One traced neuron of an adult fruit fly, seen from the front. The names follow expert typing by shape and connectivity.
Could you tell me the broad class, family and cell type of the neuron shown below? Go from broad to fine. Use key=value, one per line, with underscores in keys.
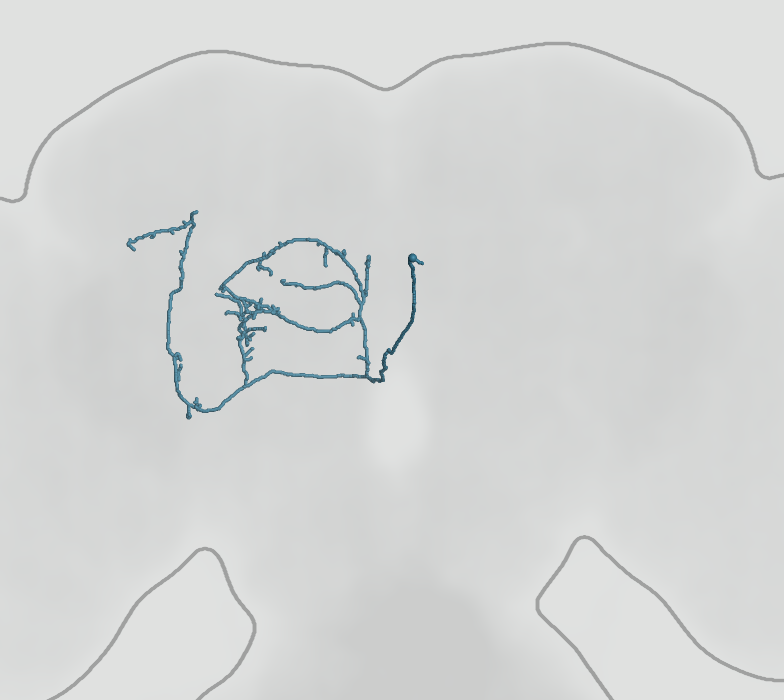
broad_class=central-brain intrinsic neuron
family=hemilineage WEDd2
cell_type=CB0142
